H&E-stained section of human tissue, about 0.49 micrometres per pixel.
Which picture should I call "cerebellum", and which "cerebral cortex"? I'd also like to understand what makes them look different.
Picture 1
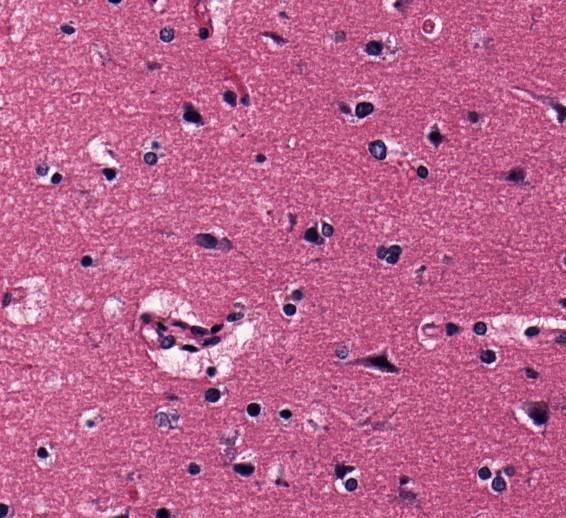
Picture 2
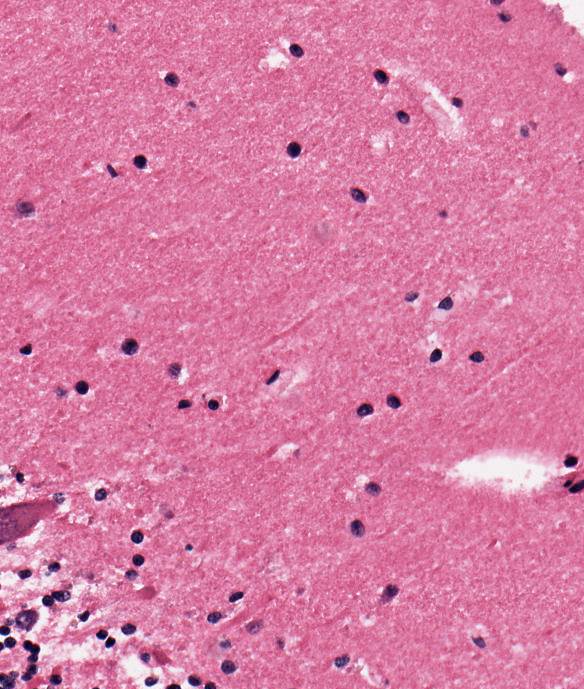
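The cerebral cortex is in picture 1, and the cerebellum is in picture 2. Begin with the background: picture 1 is a finely granular, evenly pink matrix throughout, while most of picture 2 is pale pink, finely granular neuropil with only sparse cells. Now the nuclei. In picture 1, small dark nuclei are scattered singly or in small groups over the entire field, not in sheets, and most are round and darkly stained with little cytoplasm visible. The scattered cells of picture 2 have small round dark nuclei with little or no visible cytoplasm, and in its lower left corner there is a zone where small round dark nuclei are densely packed. Finally, look in the right half of picture 1 for a few angular, triangular cell bodies with dark purple cytoplasm.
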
